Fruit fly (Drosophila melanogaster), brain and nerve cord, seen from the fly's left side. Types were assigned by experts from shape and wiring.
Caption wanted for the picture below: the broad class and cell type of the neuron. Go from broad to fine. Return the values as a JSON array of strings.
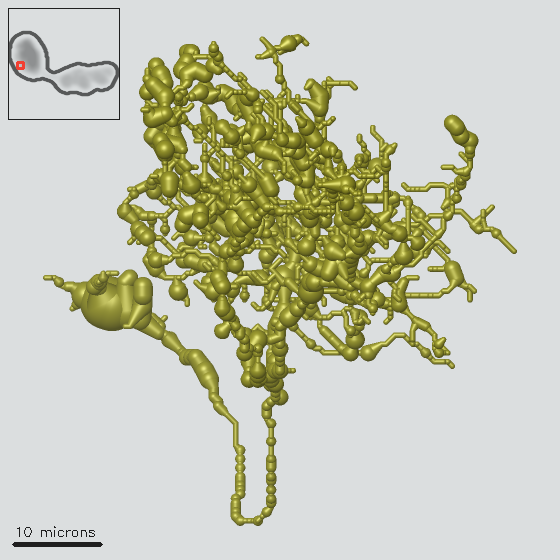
["central-brain intrinsic neuron", "GNG591"]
